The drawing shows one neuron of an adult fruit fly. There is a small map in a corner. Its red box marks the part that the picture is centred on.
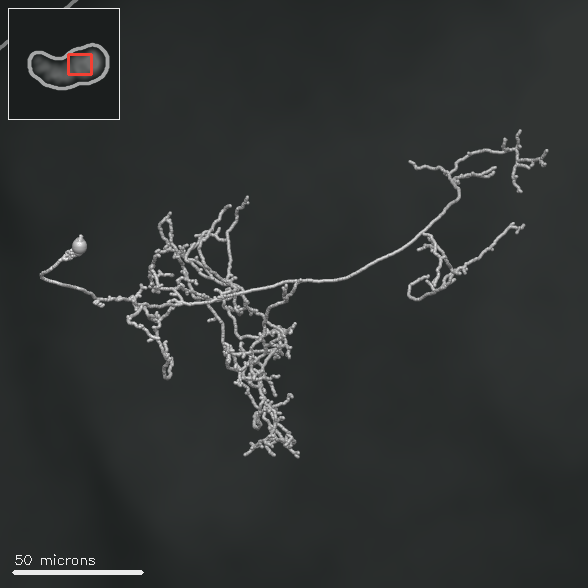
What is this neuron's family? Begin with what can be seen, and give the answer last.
The cell body is on the left of the picture. From left to right in the picture it spans about 200 microns. The picture shows dozens of branch ends. This is a central-brain intrinsic neuron. The family is hemilineage VLPl&p1_posterior.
